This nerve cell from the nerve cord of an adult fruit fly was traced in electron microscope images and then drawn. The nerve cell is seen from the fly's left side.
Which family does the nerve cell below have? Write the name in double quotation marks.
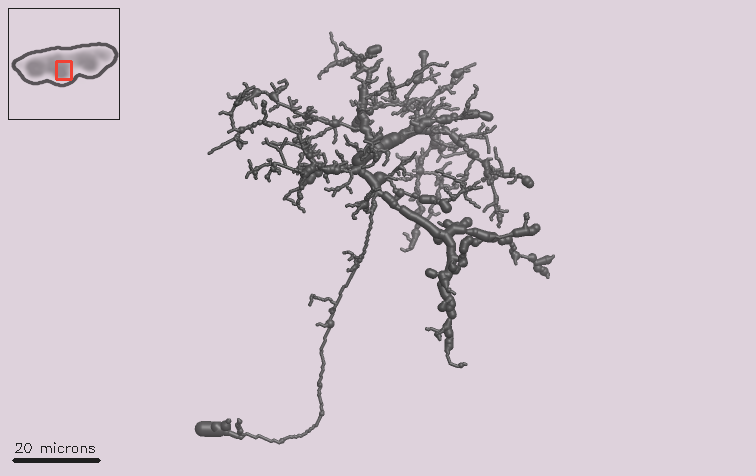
"hemilineage 13A"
